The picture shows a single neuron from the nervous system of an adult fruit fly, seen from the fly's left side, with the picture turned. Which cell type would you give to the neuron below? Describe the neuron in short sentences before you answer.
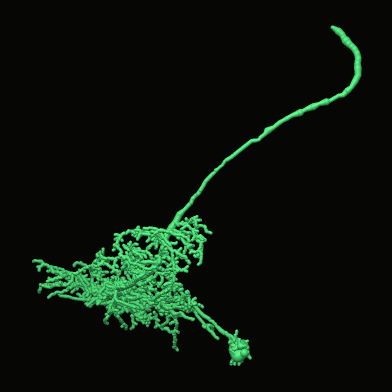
Dozens of branch ends can be seen. In this view it is about as wide as it is tall. Its broad class is motor neuron of the brain. Its cell type is GNG276.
